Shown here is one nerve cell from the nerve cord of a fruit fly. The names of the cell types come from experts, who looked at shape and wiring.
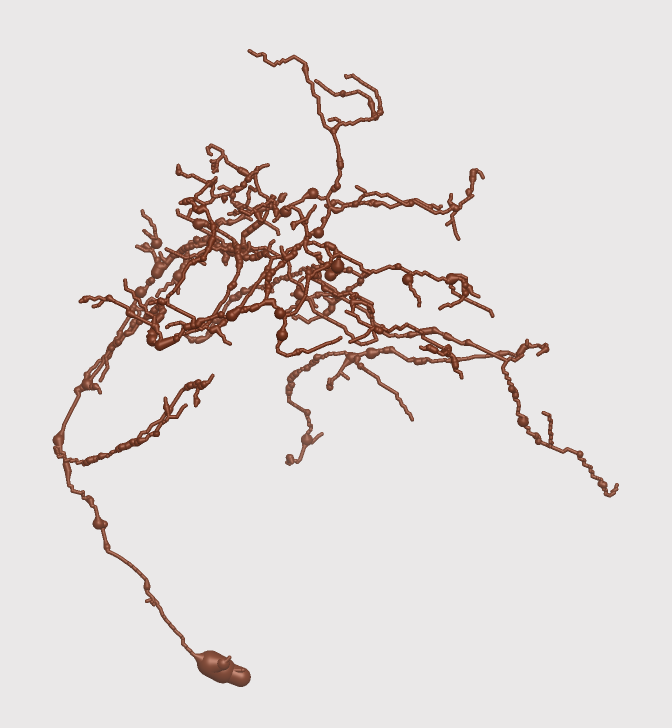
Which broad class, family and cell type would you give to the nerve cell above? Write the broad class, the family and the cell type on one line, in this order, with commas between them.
nerve-cord intrinsic neuron, hemilineage 06A, IN06A117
